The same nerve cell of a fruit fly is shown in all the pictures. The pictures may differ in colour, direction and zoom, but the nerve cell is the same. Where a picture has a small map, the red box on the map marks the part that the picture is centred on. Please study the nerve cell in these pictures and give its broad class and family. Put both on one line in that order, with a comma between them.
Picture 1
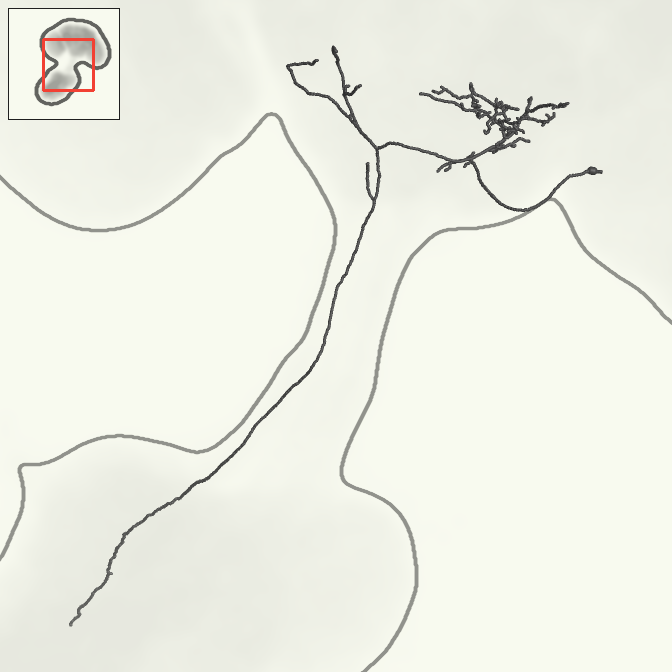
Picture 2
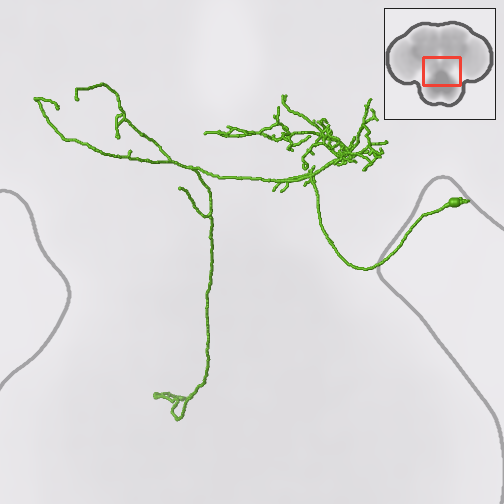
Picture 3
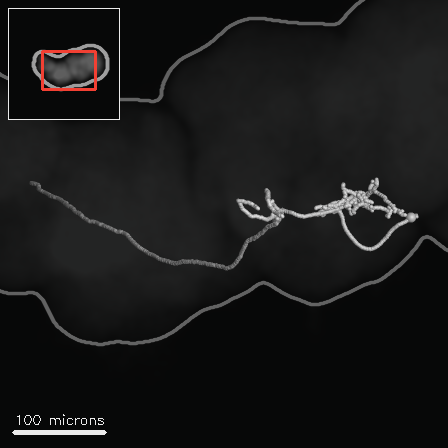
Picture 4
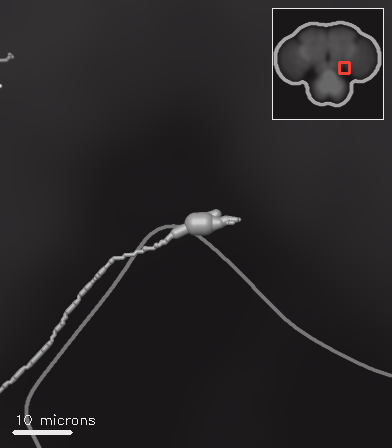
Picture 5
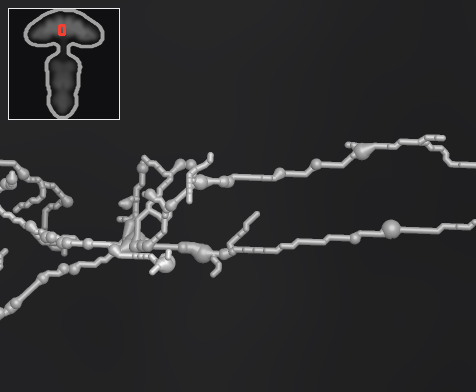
descending neuron, hemilineage LB7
